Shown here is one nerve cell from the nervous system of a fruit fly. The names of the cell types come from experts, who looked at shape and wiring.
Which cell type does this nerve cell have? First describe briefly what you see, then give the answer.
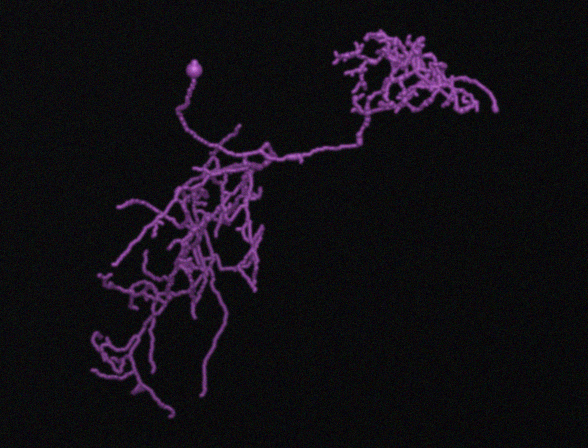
The picture shows dozens of branch ends. As drawn here it is about as wide as it is tall. It is a central-brain intrinsic neuron. Its cell type is SMP422.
